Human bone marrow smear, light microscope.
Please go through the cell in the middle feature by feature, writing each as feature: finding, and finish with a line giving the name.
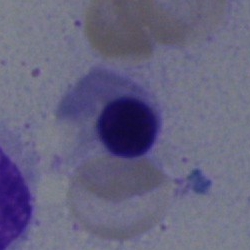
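Chromatin: dense, evenly dark purple all over
Cytoplasm: pale, a bluish-lilac shade
Where the cytoplasm lies: mostly up and to the left of the nucleus
Outline: irregular, not round
So, the name: erythroblast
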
